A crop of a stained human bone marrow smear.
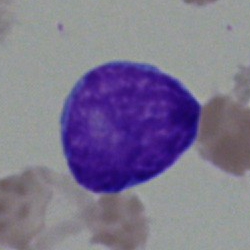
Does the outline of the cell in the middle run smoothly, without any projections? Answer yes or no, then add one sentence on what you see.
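Yes. The cell surface is smooth without projections.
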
